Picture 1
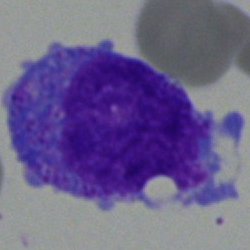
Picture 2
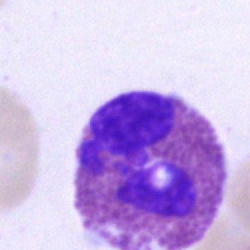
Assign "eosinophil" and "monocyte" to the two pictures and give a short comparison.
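Look at picture 1 first: that is the monocyte, and picture 2 is the eosinophil. Compare the outlines: the monocyte's edge is irregular, with small bleb-like projections, whereas the eosinophil is roughly round. In the monocyte, the nucleus fills the right part of the cell, leaving most of the cytoplasm on the left, and its chromatin stains dark purple with a finely granular look. In the eosinophil, the chromatin is dense and deeply stained purple, and no nucleoli are visible.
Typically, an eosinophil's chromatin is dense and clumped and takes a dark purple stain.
Back in the monocyte, the cytoplasm stains blue, and a single round clear vacuole sits at the lower edge of the cell. Finally, in picture 2 a pale red cell lies to the left of the eosinophil without touching it.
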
